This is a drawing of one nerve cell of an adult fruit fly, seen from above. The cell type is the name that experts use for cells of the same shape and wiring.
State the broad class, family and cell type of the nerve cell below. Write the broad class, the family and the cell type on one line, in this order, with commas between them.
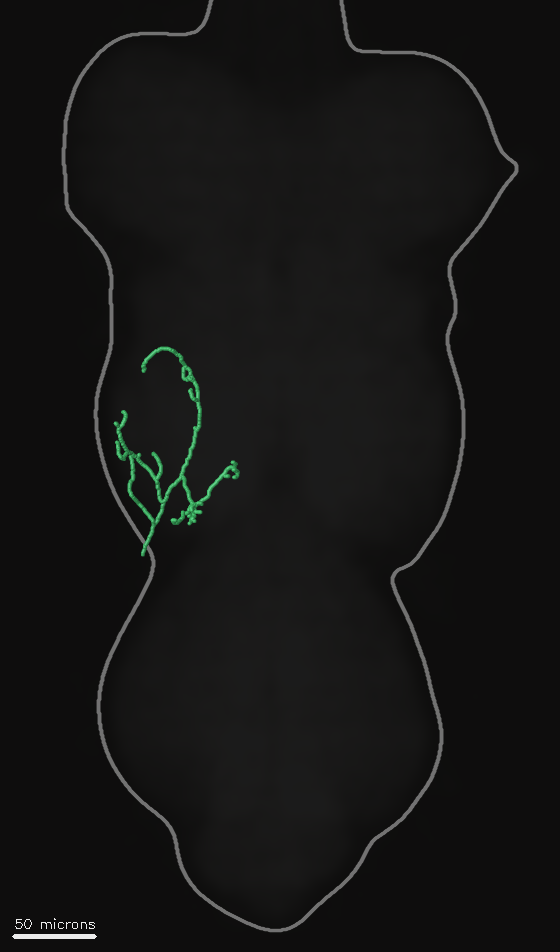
sensory neuron entering the nerve cord, class mechanosensory proprioceptive, SNpp51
